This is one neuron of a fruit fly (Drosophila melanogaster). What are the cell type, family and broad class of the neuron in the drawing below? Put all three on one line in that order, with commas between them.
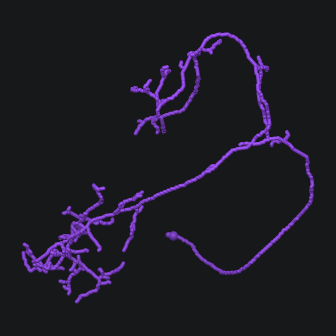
LHPV5c1_d, hemilineage DL1_dorsal, central-brain intrinsic neuron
